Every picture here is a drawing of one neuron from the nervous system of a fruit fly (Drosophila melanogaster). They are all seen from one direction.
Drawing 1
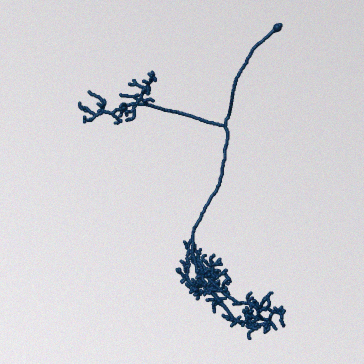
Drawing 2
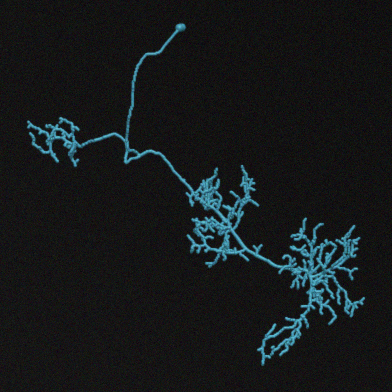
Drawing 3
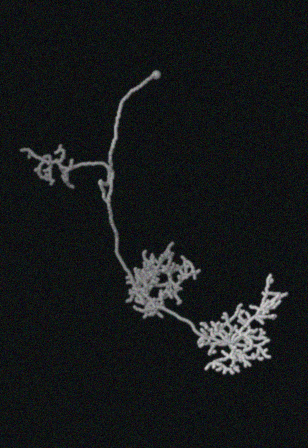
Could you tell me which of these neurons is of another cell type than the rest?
1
